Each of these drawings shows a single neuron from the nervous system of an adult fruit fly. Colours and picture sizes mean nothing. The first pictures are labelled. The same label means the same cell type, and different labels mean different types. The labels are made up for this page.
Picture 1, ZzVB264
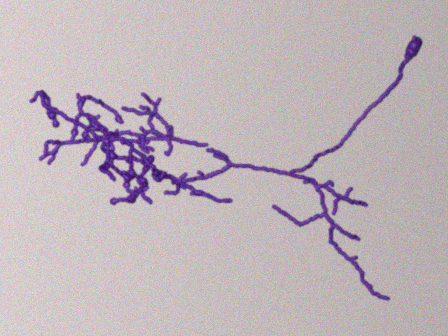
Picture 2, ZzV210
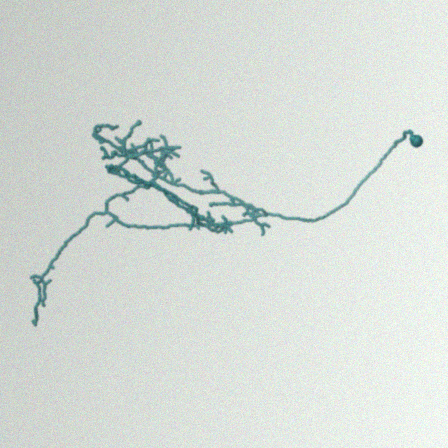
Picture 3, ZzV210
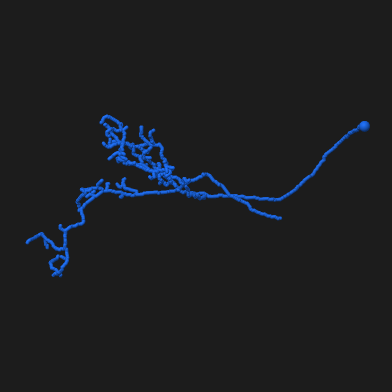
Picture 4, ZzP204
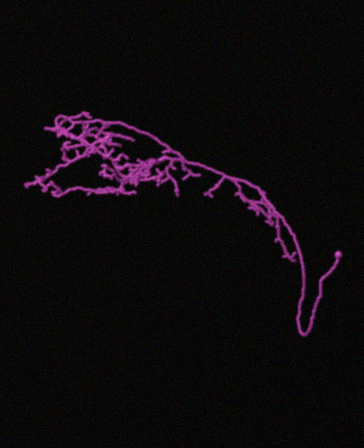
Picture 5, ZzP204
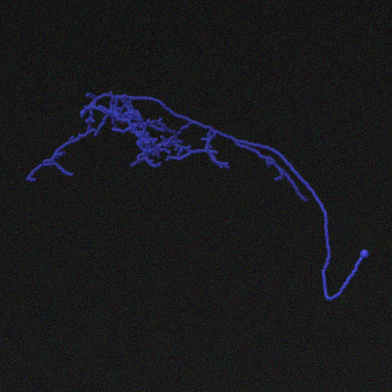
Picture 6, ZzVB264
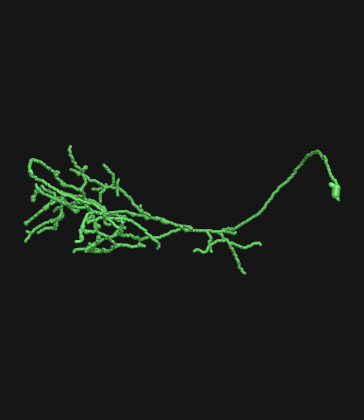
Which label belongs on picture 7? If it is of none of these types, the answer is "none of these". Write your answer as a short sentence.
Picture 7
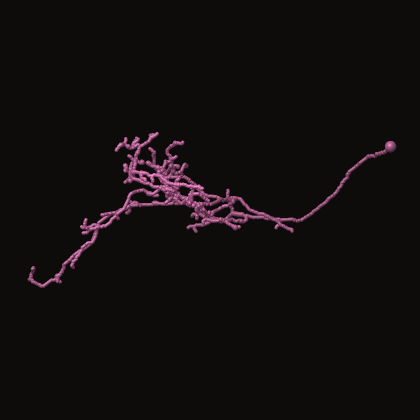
It belongs to ZzV210.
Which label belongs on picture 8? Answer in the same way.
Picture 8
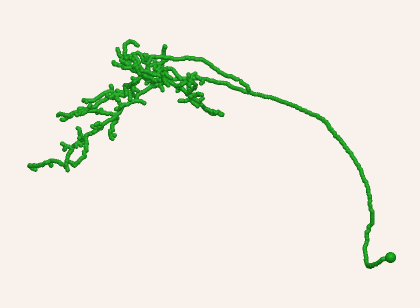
It belongs to ZzP204.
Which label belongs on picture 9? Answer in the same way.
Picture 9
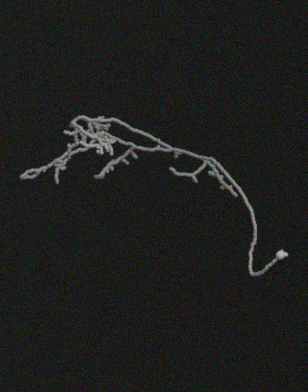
It belongs to ZzP204.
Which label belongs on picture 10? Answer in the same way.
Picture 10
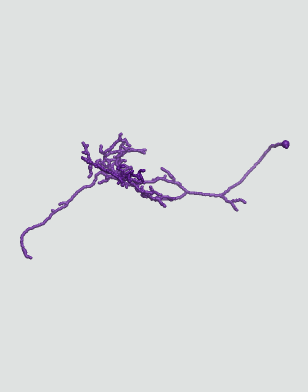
It belongs to ZzV210.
